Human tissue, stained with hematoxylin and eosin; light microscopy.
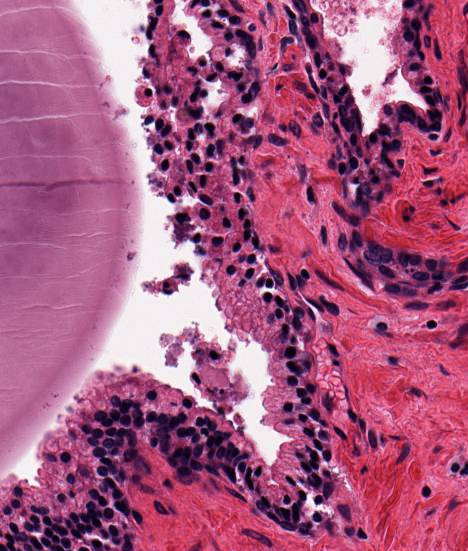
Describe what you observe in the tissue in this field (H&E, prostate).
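Start with the epithelial lining running down the middle, a space on its left and pink stroma on its right. Notice it is folded, with more than one layer of nuclei. Toward the luminal surface, cells have pale, finely vacuolated cytoplasm. On the right, the stroma is dense and eosinophilic, with wavy fibres and elongated nuclei.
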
